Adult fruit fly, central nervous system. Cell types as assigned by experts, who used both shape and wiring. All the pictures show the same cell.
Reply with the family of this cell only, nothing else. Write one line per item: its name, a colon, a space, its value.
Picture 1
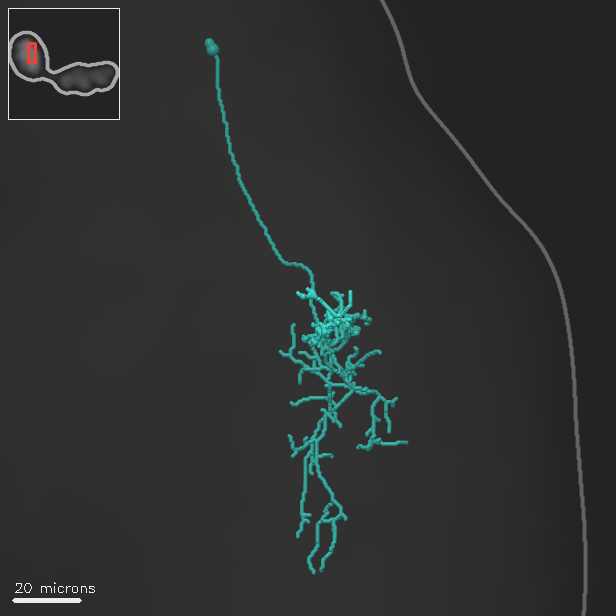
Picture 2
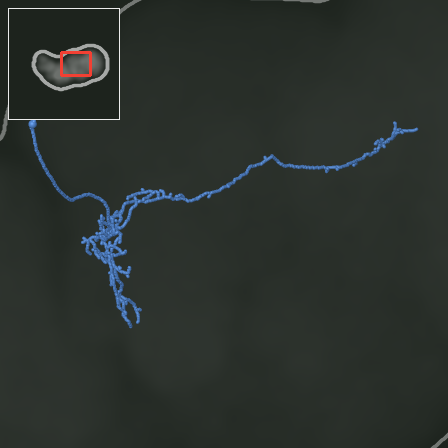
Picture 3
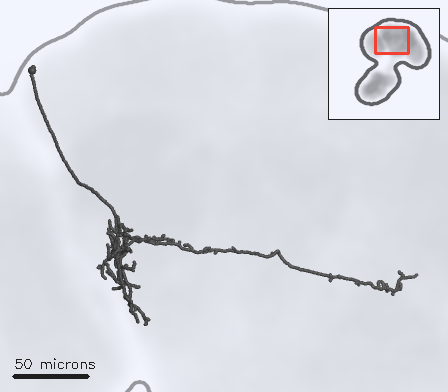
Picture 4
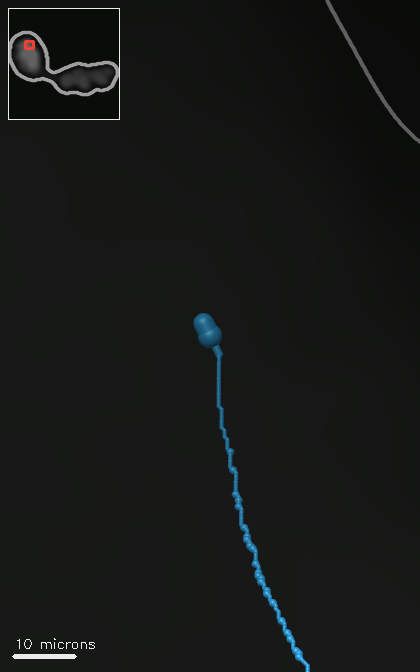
family: hemilineage LHl4_posterior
